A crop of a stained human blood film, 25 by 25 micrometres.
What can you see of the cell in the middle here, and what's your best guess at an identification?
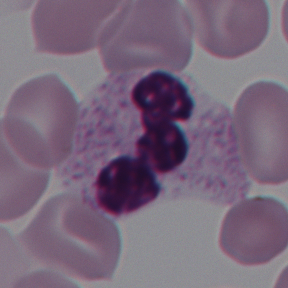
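First, the nuclear lobes run in a chain from upper right to lower left. Second, no nucleoli can be seen in the nucleus. Third, fine lilac granules fill the cytoplasm. Fourth, no vacuoles are visible there. The cell is a segmented neutrophil.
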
